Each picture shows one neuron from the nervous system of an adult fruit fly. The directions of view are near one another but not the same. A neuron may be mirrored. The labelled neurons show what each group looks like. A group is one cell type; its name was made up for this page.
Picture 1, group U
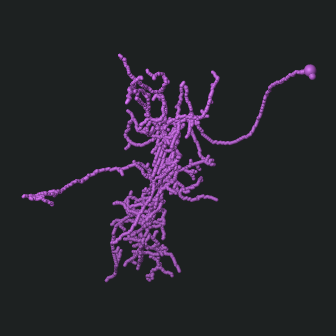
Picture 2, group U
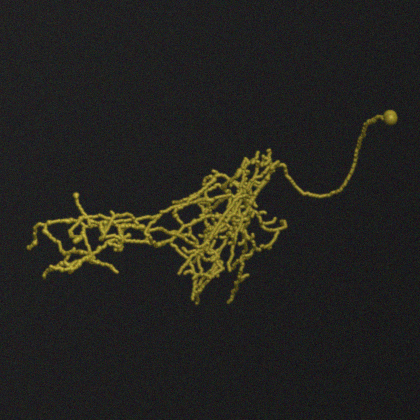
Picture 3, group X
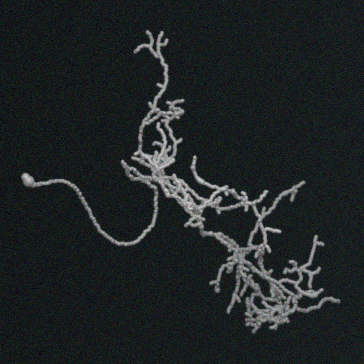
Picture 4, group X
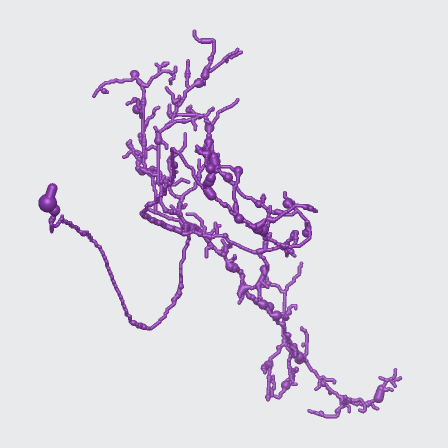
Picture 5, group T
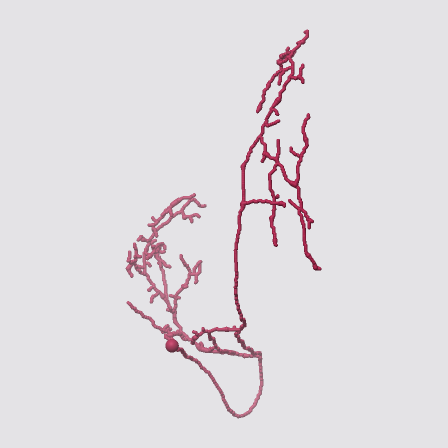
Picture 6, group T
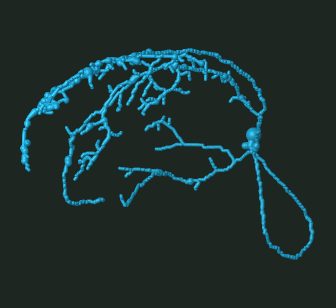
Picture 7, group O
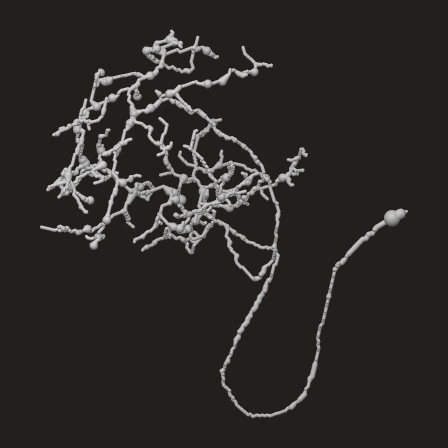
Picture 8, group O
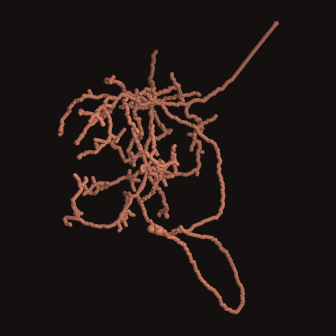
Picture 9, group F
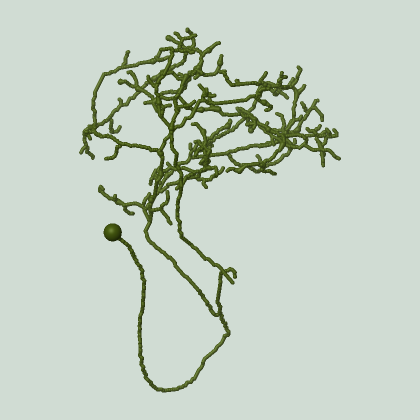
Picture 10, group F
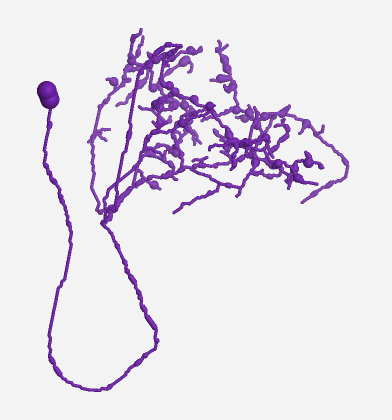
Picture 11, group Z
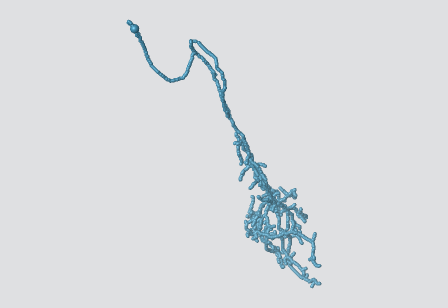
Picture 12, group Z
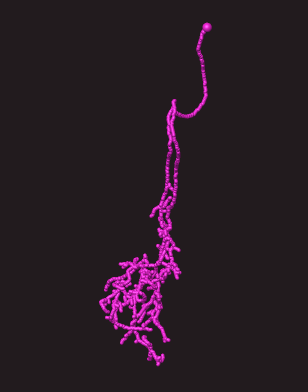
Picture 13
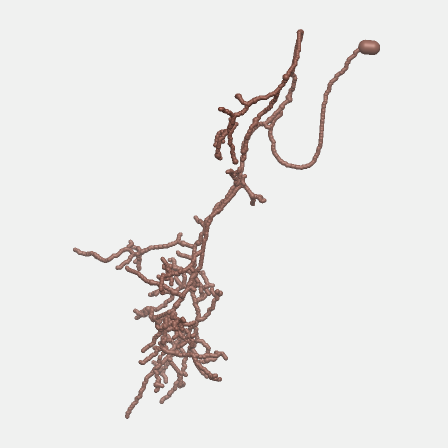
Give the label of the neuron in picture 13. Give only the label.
group X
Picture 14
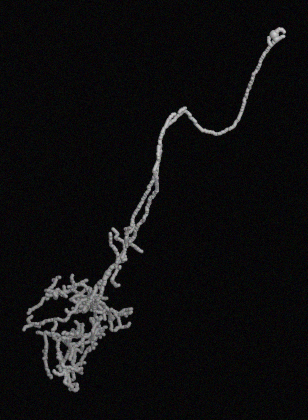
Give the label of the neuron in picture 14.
group Z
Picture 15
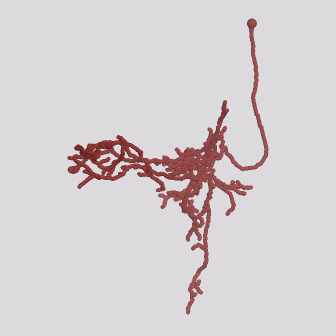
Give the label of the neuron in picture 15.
group U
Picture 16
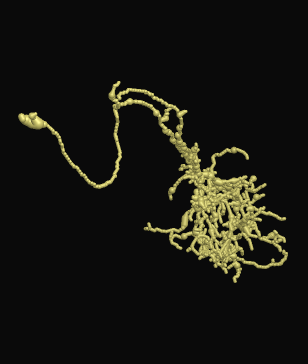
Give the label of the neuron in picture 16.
group Z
